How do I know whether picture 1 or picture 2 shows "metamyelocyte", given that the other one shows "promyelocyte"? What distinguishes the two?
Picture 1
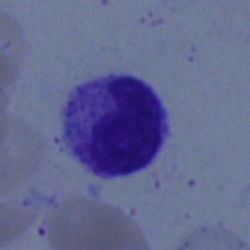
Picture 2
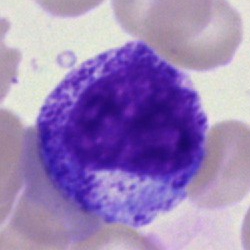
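The first picture shows a metamyelocyte, and the second a promyelocyte. Start with the first: its outline is round and smooth, and the nucleus sits off to the right, taking up more than half the cell. That nucleus stains a dense dark purple, and you won't find a nucleolus in it.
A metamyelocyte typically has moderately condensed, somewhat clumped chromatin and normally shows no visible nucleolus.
On the left, the cytoplasm forms a crescent, lighter and more lilac-purple than the nucleus.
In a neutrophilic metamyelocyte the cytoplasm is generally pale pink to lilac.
Now move to the second cell, roughly round, where the nucleus fills most of the space and leaves the cytoplasm mainly at the bottom.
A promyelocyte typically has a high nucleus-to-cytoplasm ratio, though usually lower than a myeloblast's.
Its nucleus is deep purple with a mottled, uneven texture, unlike the dense stain of the first. Dark granules crowd along the left edge of this cell.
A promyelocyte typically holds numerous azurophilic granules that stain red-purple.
Red cells lie against it on both the left and the right.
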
